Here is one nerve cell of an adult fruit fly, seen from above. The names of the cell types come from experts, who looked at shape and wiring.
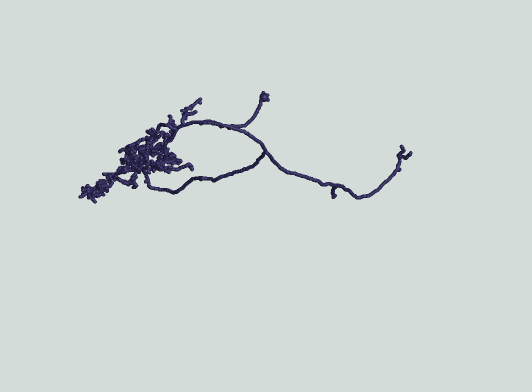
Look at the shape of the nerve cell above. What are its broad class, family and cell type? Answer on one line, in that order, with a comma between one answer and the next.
central-brain intrinsic neuron, hemilineage SMPad1, SIP104m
